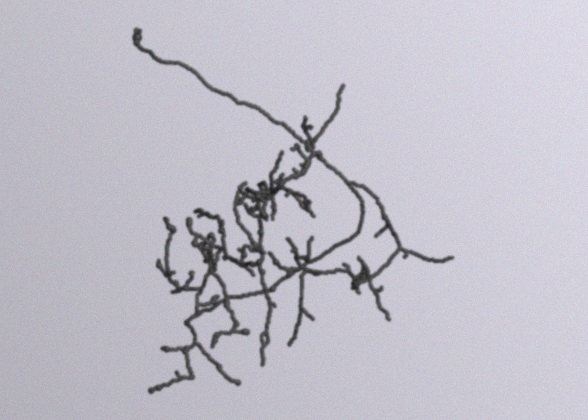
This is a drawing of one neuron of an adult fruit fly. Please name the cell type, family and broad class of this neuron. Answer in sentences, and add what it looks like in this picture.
It is of cell type CB3132. Its family is hemilineage DM6_central1. It is a central-brain intrinsic neuron. The cell body can be seen at the upper left of the picture. Dozens of branch ends can be seen.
